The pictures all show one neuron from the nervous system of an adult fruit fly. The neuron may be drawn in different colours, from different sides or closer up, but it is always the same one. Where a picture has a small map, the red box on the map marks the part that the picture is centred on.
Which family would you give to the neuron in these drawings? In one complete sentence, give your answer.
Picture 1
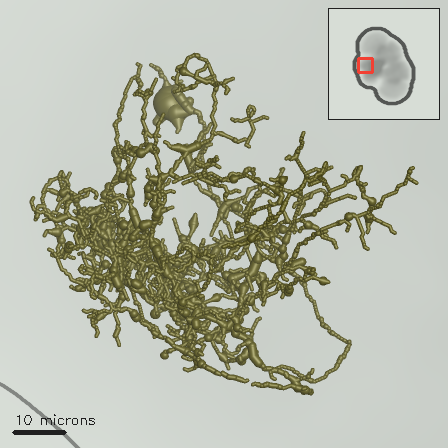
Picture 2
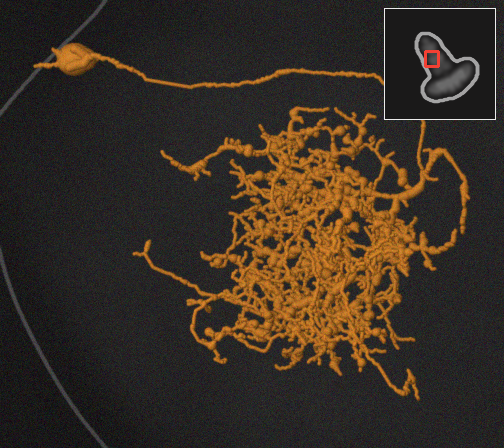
The neuron counts as part of family hemilineage 01B.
